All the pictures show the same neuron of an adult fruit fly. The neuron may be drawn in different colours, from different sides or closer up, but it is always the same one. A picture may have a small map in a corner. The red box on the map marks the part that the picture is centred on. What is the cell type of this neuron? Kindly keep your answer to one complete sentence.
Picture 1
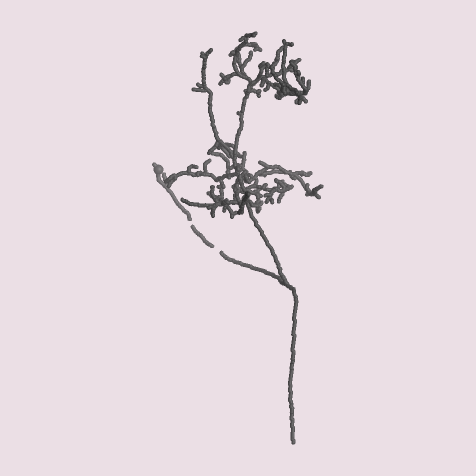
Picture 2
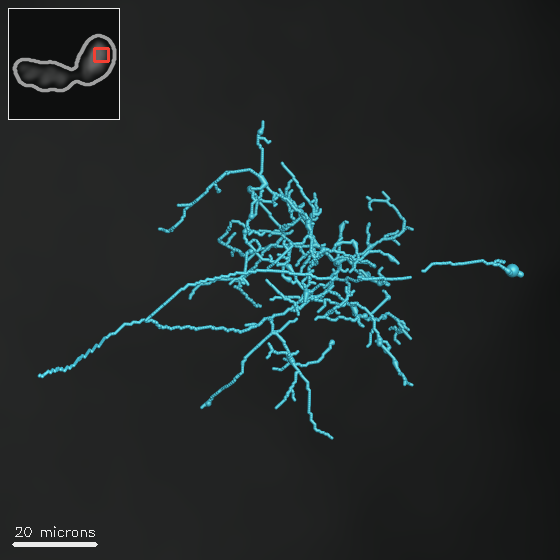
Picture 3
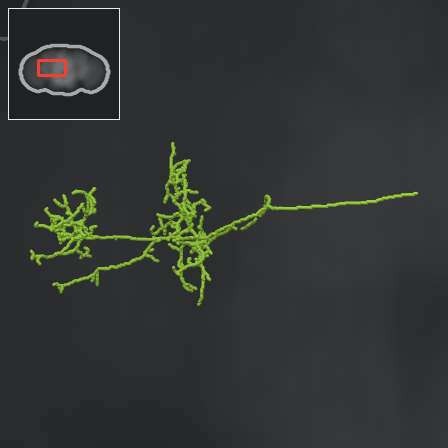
The cell type that fits this neuron is CB4169.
